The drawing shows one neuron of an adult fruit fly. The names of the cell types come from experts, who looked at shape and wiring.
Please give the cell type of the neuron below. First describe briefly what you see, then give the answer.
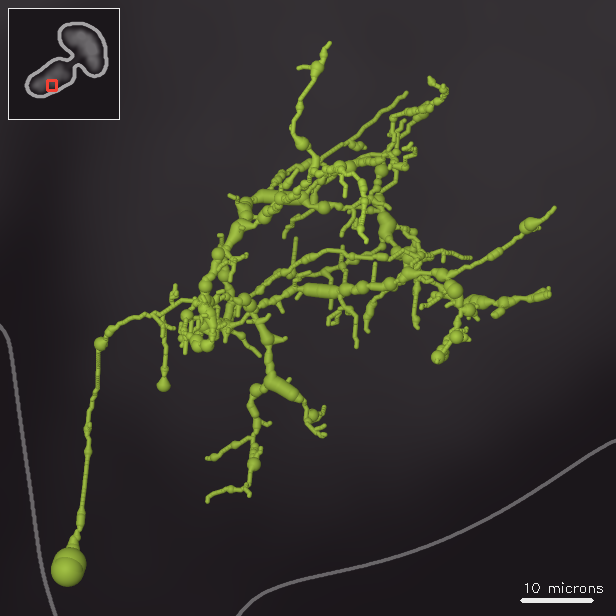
Its cell body lies at the lower left of the picture. From top to bottom in the picture it spans about 75 microns. Dozens of branch ends can be seen. This is a nerve-cord intrinsic neuron. The cell type is IN20A.22A053.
